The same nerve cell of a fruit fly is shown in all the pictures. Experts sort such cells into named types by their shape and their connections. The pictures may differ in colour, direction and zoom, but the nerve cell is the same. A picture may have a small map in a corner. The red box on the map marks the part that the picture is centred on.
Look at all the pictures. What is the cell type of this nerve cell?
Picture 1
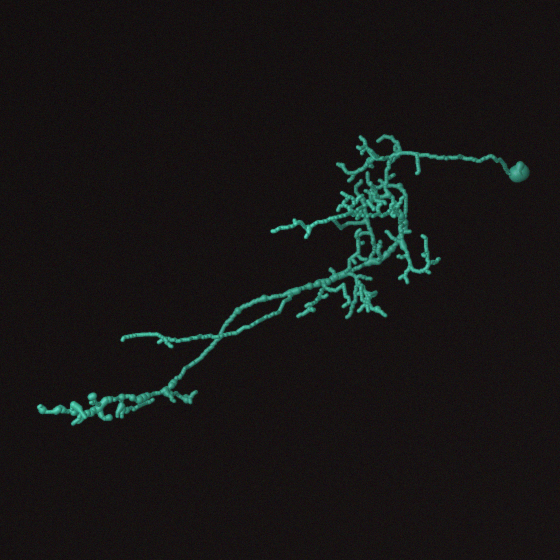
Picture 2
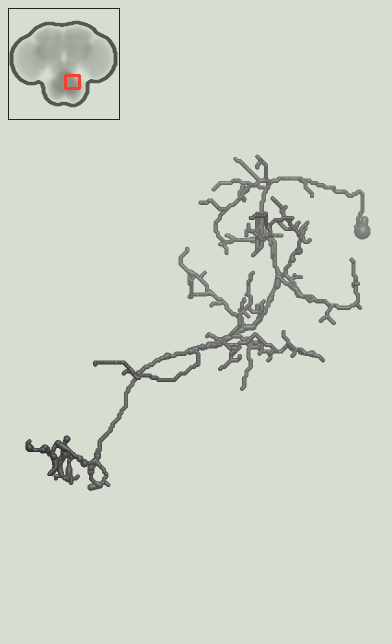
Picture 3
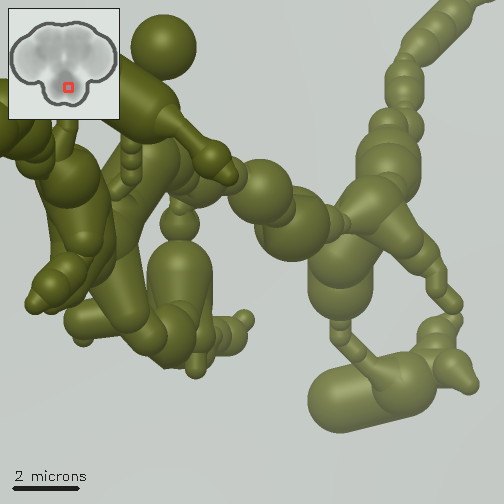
IN19A070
